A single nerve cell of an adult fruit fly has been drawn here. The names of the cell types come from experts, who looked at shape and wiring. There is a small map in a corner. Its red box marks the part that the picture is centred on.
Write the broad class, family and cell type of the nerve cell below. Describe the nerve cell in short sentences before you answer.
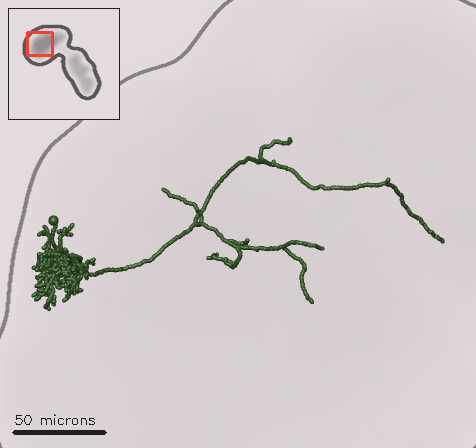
The cell body is on the left of the picture. From left to right in the picture it spans about 250 microns. It is a central-brain intrinsic neuron. Its family is hemilineage AOTUv4_dorsal. Its cell type is AOTU003.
